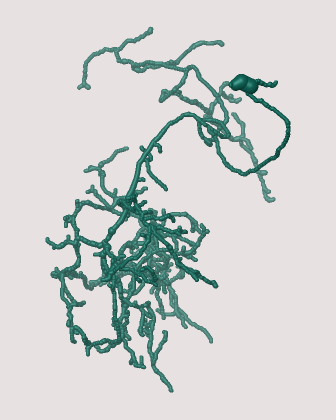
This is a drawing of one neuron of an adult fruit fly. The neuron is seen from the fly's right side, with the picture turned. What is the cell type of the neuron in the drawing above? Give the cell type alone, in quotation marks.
"IN08B035"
